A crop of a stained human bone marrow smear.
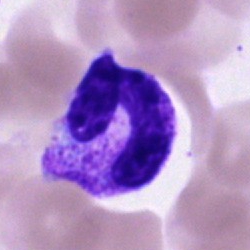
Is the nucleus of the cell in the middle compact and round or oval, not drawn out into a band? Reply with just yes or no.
No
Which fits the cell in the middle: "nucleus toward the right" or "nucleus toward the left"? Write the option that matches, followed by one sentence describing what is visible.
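Nucleus toward the right. The cytoplasm is pale lilac and lies mostly on the lower-left side of the cell.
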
